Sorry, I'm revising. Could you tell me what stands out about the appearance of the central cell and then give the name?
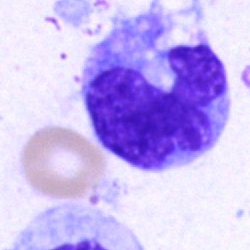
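A deep notch cuts into the nucleus from its upper edge. The nucleus occupies most of the cell, and its chromatin is stained dark purple. The cytoplasm is a pale greyish blue. The cell is a monocyte.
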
